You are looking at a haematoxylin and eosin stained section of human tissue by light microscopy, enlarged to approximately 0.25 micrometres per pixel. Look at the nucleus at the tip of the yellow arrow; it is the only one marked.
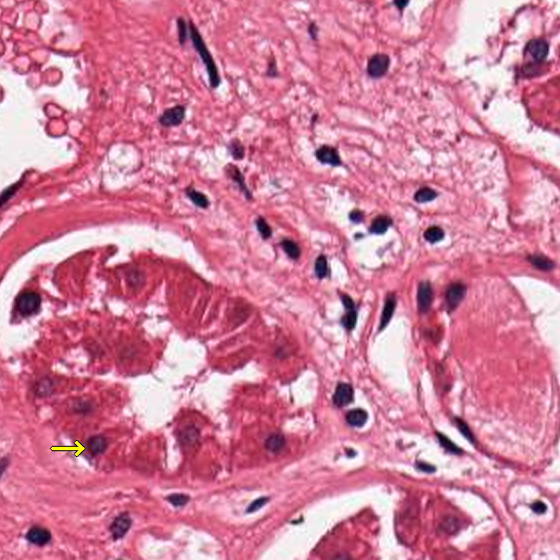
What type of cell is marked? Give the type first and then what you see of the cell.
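The marked cell is a proximal tubule cell. The nucleus is round and darkly, fairly evenly stained. The nucleus lies toward the base of the cell, near the outer edge of the tubule that borders the surrounding pink fibrous tissue. The cytoplasm is plentiful, deep red and granular, and its borders with neighbouring cells are hard to make out.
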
